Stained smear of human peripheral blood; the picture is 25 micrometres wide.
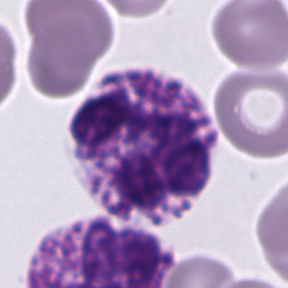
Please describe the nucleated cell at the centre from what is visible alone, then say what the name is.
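Nucleus divided into several lobes. Cytoplasm filled with coarse, dark purple granules; between them it is pale pinkish. Many granules overlie the nucleus, partly hiding its outline. Cell: basophil.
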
